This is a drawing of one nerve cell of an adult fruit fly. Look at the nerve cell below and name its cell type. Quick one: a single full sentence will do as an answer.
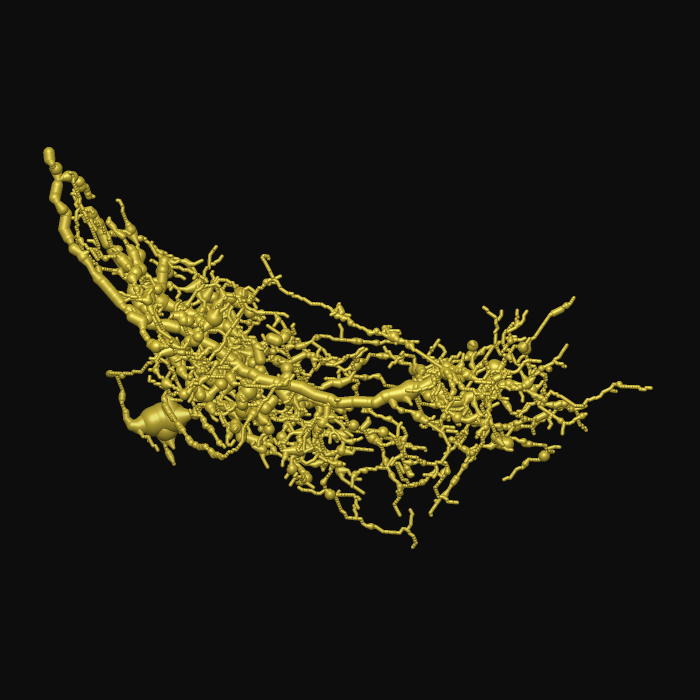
The cell type GNG169 is the type of this nerve cell.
